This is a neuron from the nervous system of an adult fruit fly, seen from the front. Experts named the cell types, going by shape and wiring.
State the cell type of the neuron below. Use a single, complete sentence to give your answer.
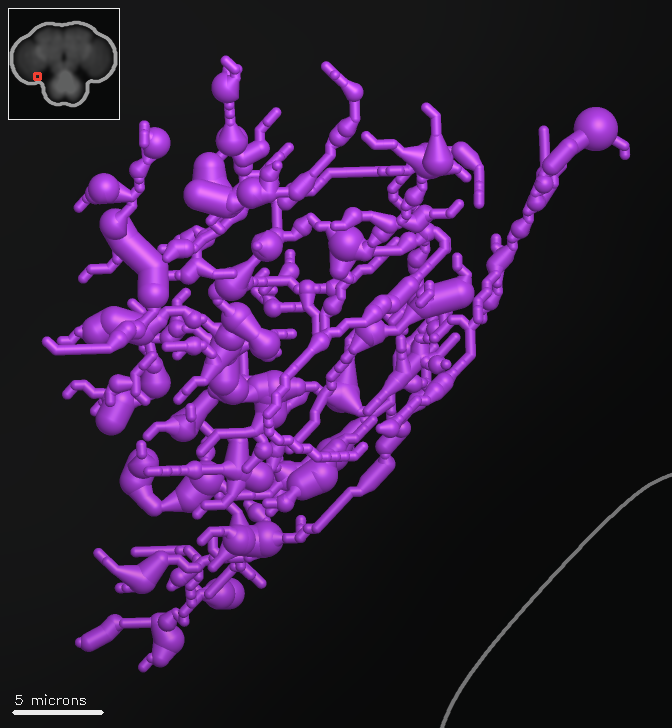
The cell type for the neuron is Dm12.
